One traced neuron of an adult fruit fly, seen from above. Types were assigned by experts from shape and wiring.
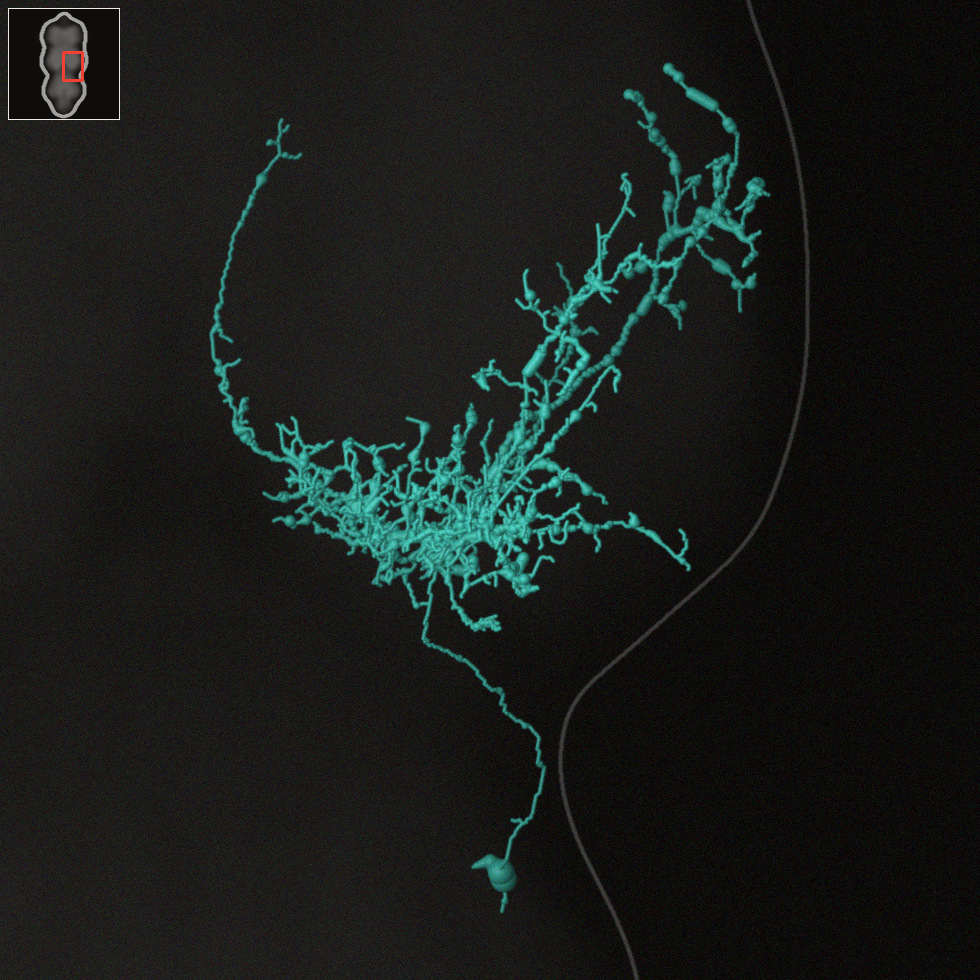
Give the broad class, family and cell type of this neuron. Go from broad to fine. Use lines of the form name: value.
broad class: nerve-cord intrinsic neuron
family: hemilineage 20A.22A
cell type: IN20A.22A008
